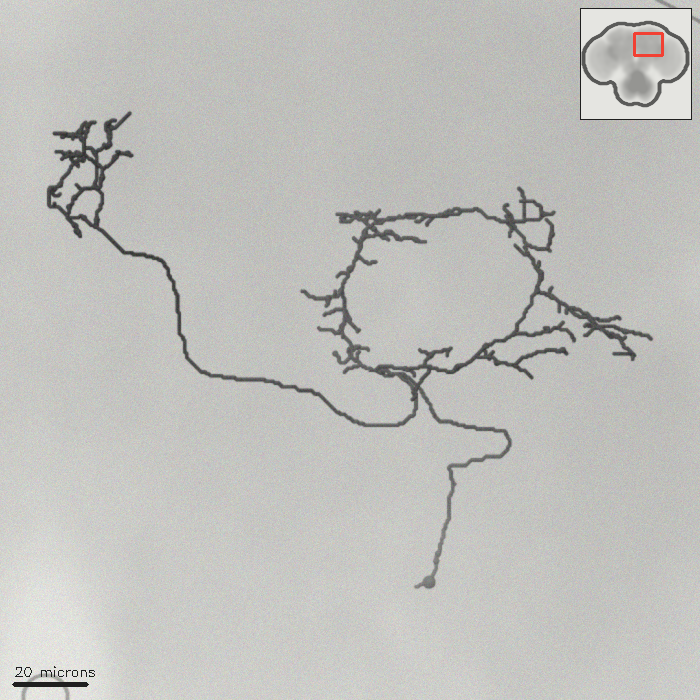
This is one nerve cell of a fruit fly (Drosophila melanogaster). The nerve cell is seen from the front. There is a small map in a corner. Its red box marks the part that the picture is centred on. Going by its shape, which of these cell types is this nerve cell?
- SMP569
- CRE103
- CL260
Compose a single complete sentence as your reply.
In the scheme of cell types, this nerve cell is SMP569.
